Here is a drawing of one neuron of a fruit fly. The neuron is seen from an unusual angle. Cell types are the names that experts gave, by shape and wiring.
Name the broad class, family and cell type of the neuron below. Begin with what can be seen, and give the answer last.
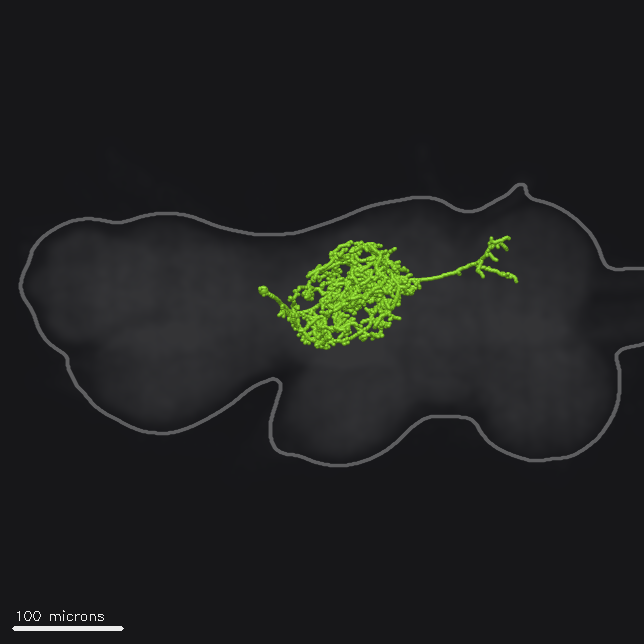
It lies in the nerve cord. Its cell body lies in the middle of the picture. By the scale bar it is about 250 microns wide in this view. Its broad class is nerve-cord intrinsic neuron. Its family is hemilineage 21A. Its cell type is IN21A017.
